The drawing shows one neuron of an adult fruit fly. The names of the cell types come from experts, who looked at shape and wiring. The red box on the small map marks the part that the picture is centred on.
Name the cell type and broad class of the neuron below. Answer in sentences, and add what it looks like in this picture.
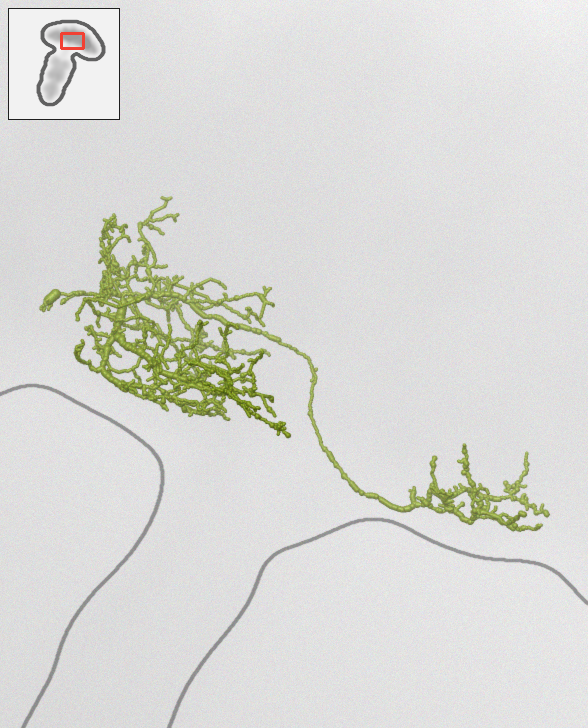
It is of cell type GNG307. Its broad class is central-brain intrinsic neuron. It lies in the brain. Its cell body lies on the left of the picture. The picture shows dozens of branch ends.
